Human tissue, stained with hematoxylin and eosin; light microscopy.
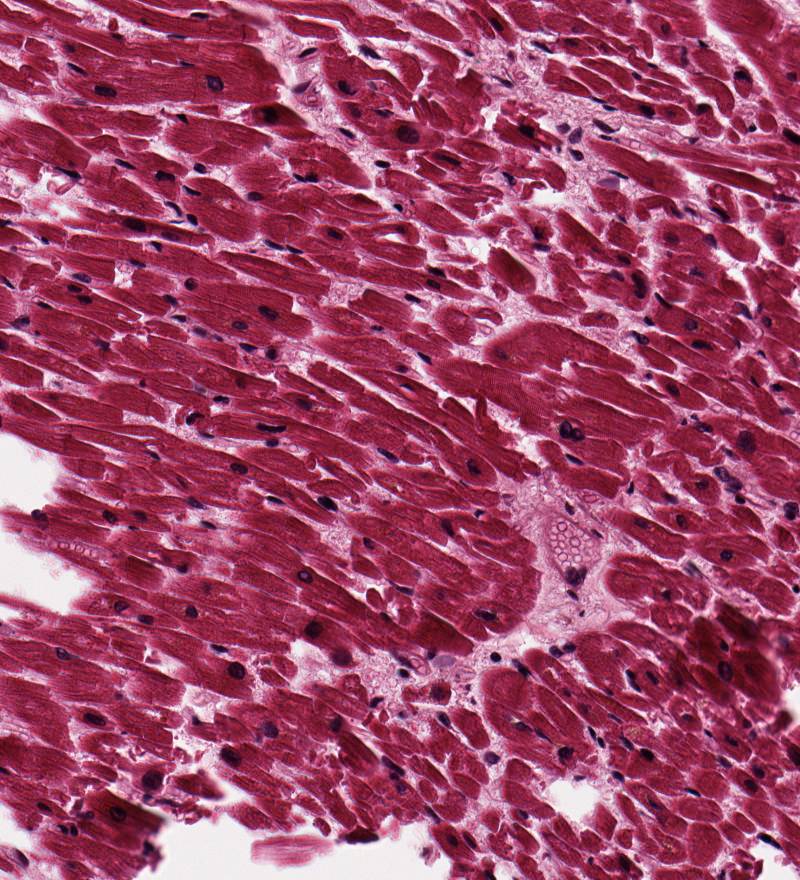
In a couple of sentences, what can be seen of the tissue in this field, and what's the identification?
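Muscle fibres run diagonally from upper left to lower right across the left and central field; toward the right many are cut obliquely or across, as short rounded profiles. The fibres branch and join neighbours. The tissue is left ventricle of the heart.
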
